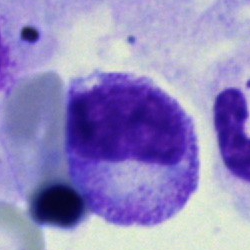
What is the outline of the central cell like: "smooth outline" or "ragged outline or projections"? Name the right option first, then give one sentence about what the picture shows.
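Smooth outline. The cell outline is roughly round with a smooth edge.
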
